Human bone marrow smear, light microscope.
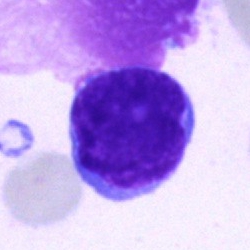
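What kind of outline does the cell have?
A roughly round, smooth one.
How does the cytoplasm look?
It is blue and forms a thin rim, widest along the lower edge, with no granules visible in it.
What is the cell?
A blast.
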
